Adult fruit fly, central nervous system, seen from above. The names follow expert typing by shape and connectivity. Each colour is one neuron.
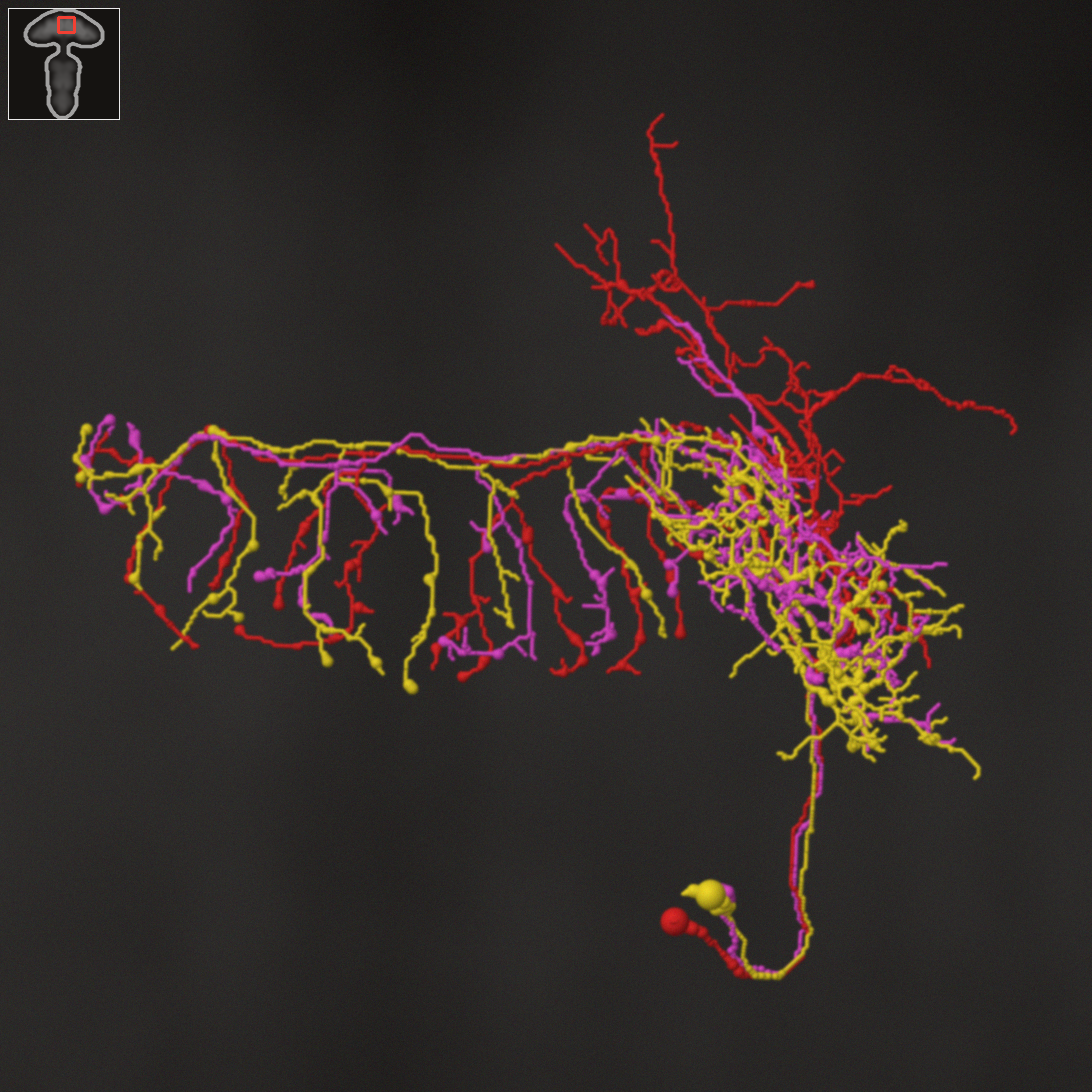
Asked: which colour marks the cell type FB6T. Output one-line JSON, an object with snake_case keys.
{"colour": "yellow"}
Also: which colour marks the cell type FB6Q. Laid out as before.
{"colour": "magenta"}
